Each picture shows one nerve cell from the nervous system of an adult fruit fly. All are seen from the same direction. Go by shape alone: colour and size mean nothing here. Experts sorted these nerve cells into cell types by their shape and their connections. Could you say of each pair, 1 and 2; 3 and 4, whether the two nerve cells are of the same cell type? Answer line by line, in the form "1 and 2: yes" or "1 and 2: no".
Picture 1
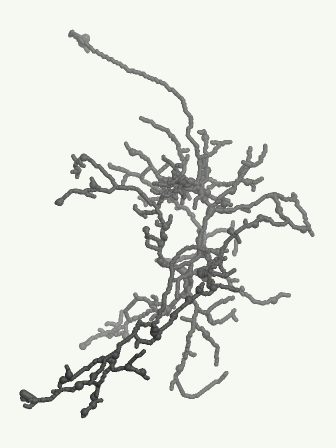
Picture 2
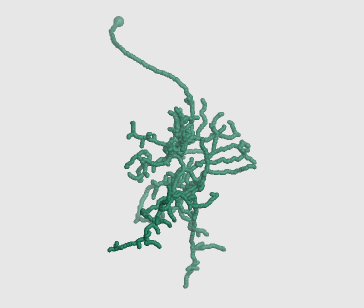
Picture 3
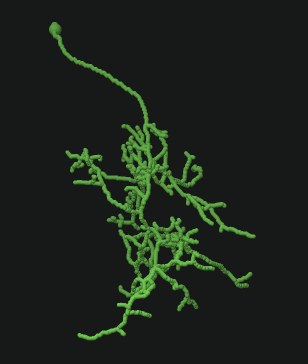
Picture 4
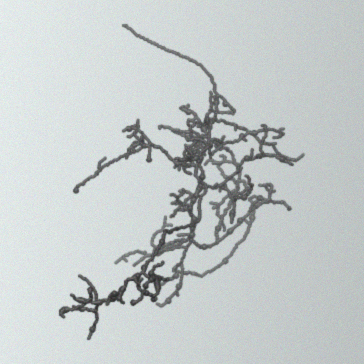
1 and 2: yes
3 and 4: no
